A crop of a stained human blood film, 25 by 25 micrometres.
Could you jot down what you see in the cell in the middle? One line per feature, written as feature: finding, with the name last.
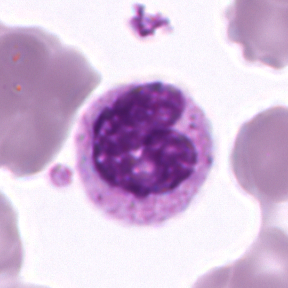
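Outline: round, smooth
Nucleus: indented on right side, kidney-shaped
Chromatin: dark purple, coarsely clumped
Granules: fine, scattered, purple
Cell: band neutrophil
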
